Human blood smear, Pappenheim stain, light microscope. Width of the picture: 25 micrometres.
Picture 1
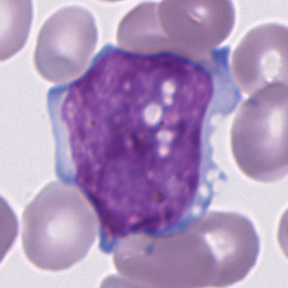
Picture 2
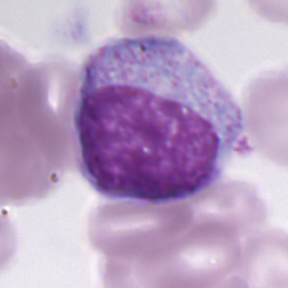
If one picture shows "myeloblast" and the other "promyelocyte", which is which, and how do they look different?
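Myeloblast's the first one, promyelocyte the second. In the myeloblast the nucleus fills most of the cell and leaves only a narrow rim of cytoplasm, whereas in the promyelocyte the nucleus sits in the lower part and the cytoplasm forms a broad band over its upper side. The myeloblast's cytoplasm is blue, deepest along its outer edge, while the promyelocyte's is pale blue-grey. The biggest difference is granules: you won't see any in the myeloblast's cytoplasm, but fine reddish-purple ones are scattered all through the promyelocyte's.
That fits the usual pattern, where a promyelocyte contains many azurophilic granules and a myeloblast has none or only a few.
One more thing in the first picture: a short row of small round clear holes lies over the upper right of the nucleus.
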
